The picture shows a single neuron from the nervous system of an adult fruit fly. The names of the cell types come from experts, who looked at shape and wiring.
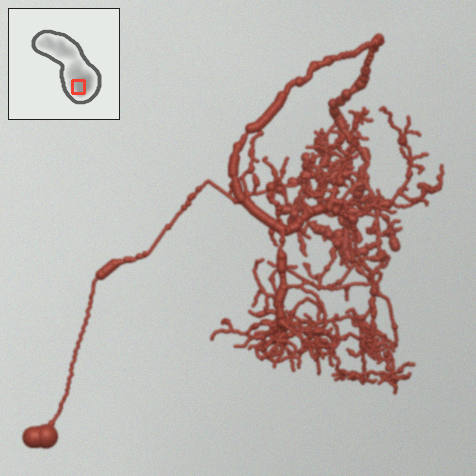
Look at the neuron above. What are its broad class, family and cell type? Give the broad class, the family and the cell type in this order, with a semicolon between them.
central-brain intrinsic neuron; class CX; hDeltaC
